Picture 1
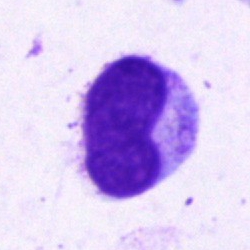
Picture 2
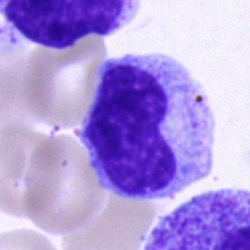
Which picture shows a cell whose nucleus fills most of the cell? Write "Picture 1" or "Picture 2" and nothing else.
Picture 1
